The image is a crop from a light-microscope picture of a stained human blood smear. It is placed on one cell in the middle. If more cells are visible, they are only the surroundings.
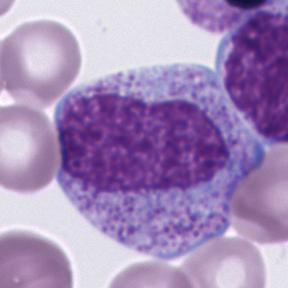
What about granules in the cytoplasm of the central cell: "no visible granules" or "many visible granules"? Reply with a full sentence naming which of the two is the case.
The cytoplasm of this cell holds many visible granules.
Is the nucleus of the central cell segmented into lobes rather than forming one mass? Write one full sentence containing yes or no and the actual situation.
No, its nucleus is undivided, compact and round, oval or kidney-shaped.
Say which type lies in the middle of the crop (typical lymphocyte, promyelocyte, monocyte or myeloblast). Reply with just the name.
promyelocyte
